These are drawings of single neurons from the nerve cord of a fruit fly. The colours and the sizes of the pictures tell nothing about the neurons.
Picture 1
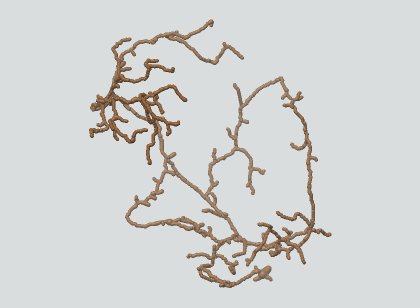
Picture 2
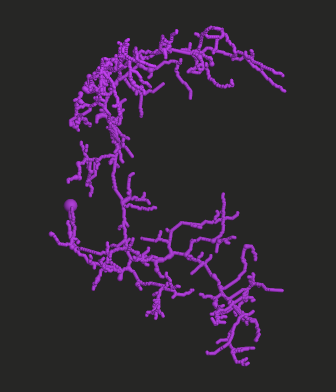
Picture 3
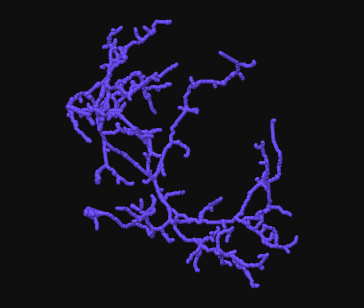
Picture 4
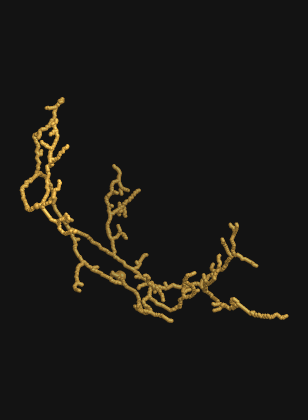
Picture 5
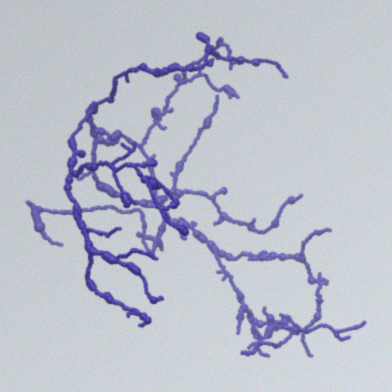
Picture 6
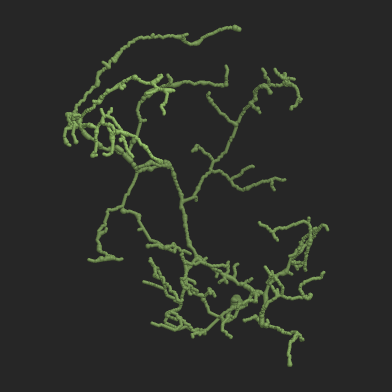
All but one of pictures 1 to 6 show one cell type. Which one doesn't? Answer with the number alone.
2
